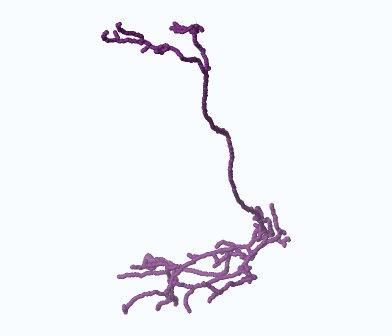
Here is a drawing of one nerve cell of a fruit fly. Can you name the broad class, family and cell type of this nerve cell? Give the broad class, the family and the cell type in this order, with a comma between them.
central-brain intrinsic neuron, hemilineage LHl4_posterior, PLP108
